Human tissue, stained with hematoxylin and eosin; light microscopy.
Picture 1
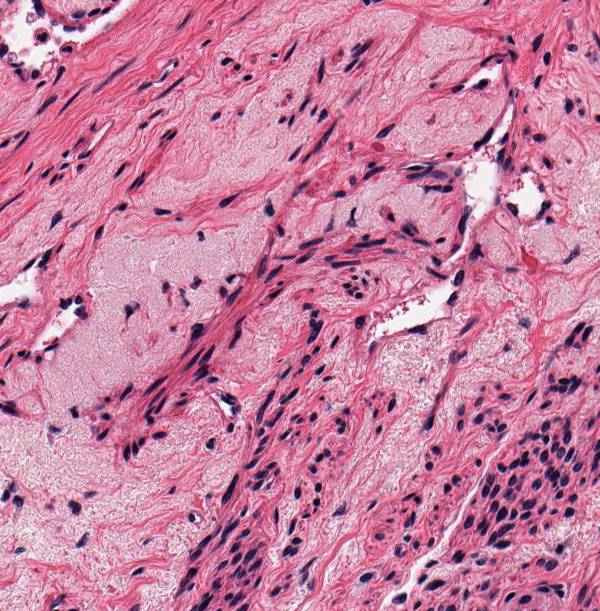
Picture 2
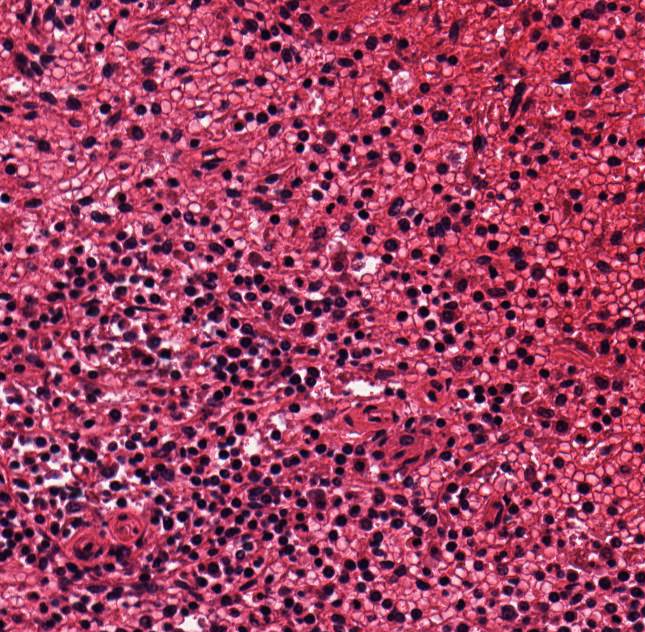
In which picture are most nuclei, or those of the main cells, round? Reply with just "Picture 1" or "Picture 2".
Picture 2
